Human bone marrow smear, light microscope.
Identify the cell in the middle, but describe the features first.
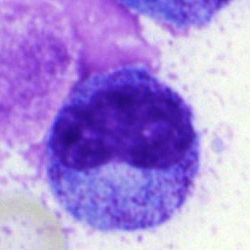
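Nucleus first: kidney-shaped, indented on its lower side, with chromatin stained dark purple. Cytoplasm next: pale lilac-blue. Granules last: many fine purple ones held within that cytoplasm. This is a myelocyte.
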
